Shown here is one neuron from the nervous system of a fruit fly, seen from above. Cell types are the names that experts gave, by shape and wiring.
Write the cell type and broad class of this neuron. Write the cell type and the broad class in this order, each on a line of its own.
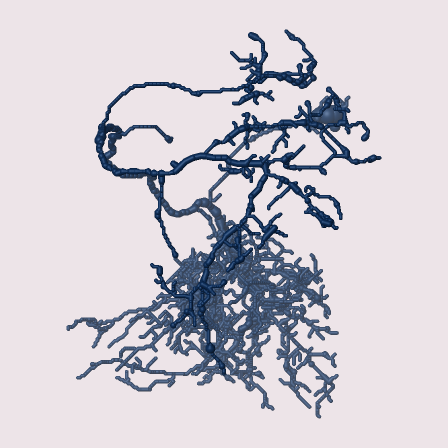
GNG289
central-brain intrinsic neuron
